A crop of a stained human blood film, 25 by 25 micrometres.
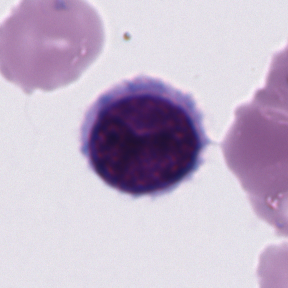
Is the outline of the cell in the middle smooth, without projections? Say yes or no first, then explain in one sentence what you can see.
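No. The cell's edge is ragged, with small fine projections.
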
